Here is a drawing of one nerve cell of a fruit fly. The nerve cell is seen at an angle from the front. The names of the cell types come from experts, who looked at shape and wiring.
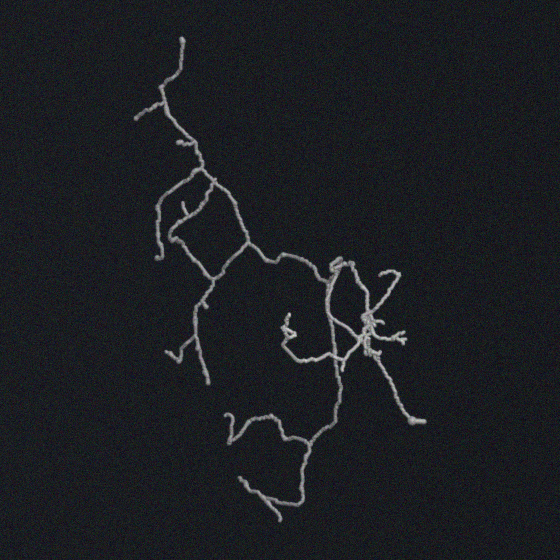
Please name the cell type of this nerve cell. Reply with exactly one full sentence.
By cell type, this nerve cell is classified as LPT112.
